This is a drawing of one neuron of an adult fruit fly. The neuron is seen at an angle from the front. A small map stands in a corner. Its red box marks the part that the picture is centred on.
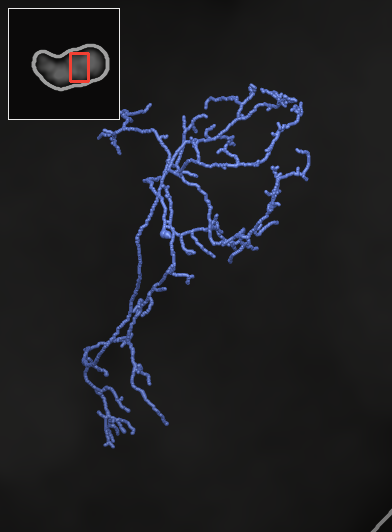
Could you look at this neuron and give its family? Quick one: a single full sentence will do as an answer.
As for family, the neuron falls under hemilineage CREa2_ventral.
